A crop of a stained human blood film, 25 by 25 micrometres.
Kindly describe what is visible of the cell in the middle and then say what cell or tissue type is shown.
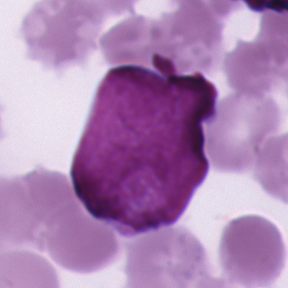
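See the small knob-like tag sticking out from the top edge of the cell. The outline is angular, its fairly straight sides meeting at corners. Now the dark mass: its texture is fine and streaky rather than coarsely clumped. You won't find clear vacuoles anywhere in the cell. Call it a myeloblast.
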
